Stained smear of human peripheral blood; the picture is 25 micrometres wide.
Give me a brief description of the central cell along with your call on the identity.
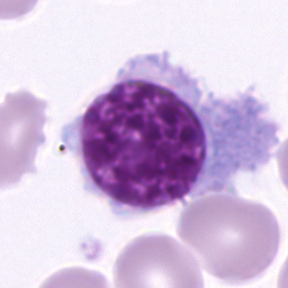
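Look first at the nucleus: it is round in outline, about 11 micrometres across, and sits off-centre toward the left of the cell. On the left the cytoplasm is only a thin rim, but to the right of the nucleus it spreads into a broad, pale blue area. Now notice how ragged and frayed its margin is, most of all on the right and upper side. This is a plasma cell.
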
